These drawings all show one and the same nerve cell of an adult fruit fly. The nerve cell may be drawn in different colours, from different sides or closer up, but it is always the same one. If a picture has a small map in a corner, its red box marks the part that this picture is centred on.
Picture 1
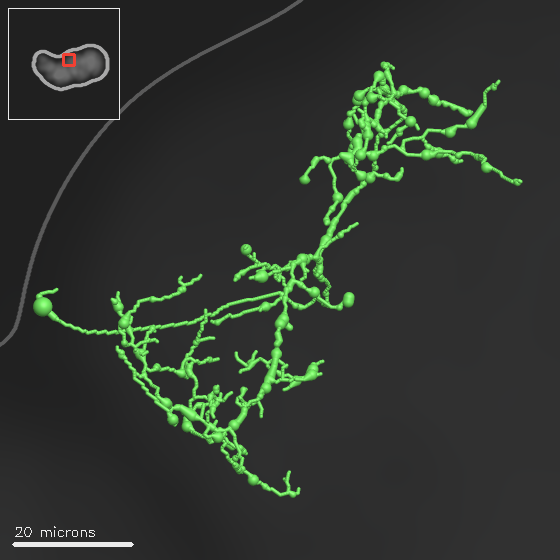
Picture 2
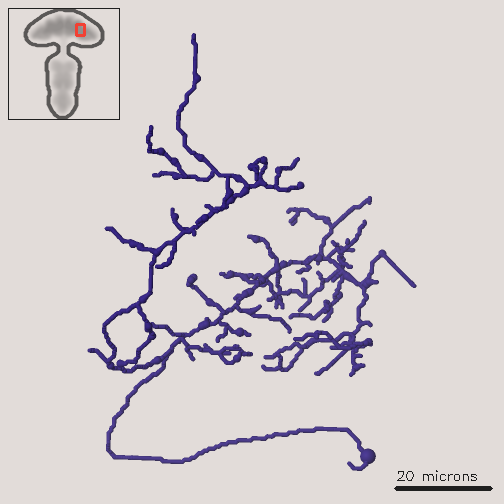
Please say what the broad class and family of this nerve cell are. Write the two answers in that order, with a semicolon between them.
central-brain intrinsic neuron; hemilineage SLPp&v1_posterior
